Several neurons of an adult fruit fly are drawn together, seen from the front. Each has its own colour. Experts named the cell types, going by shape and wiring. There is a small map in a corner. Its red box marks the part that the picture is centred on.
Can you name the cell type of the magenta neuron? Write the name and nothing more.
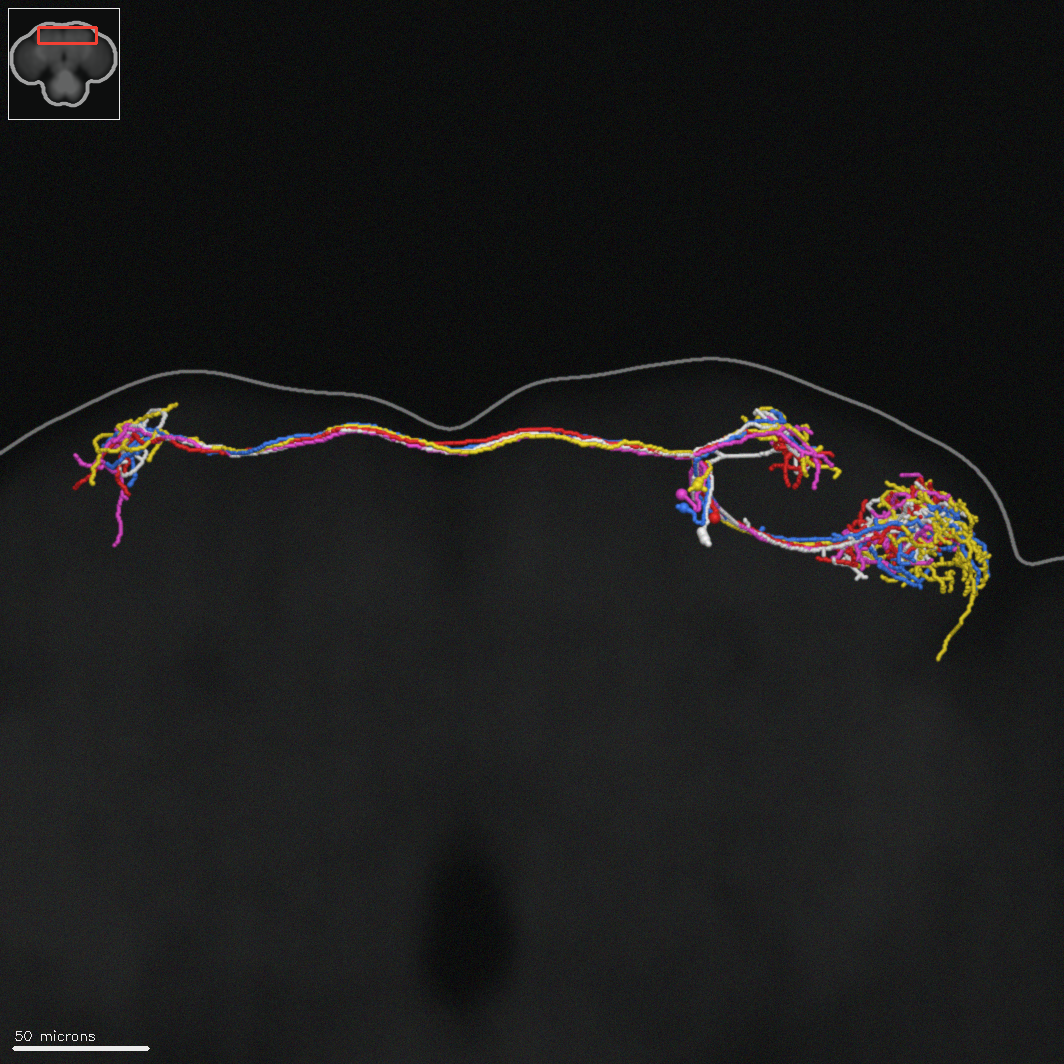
CB3340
